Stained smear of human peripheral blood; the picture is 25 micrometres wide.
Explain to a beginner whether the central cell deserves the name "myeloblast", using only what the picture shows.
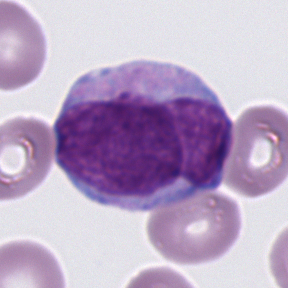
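A curved fold runs top to bottom through the right part of the nucleus, which measures about 15 by 9 micrometres.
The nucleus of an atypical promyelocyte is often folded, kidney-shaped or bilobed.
The fold therefore goes with atypical promyelocyte. No distinct granules are seen in the cytoplasm.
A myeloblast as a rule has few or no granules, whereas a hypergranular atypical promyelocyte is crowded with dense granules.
On this point the cell resembles a myeloblast more than the hypergranular form. The cell is roughly round and smooth-edged, about 16 by 13 micrometres. Verdict: not myeloblast but atypical promyelocyte.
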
